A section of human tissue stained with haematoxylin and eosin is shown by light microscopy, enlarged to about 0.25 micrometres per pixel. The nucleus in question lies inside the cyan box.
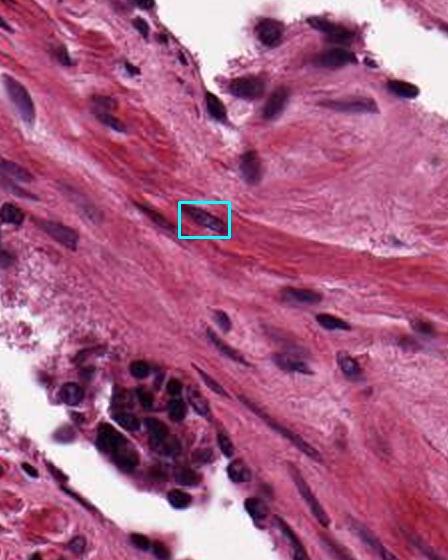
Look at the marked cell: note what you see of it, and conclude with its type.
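The nucleus is elongated and spindle-shaped, tapering toward both ends. The nucleus stains dark purple. The cytoplasm is pink and streaky, with no sharp outline separating it from the neighbouring pink fibres. The cell lies with its long axis along the wavy pink fibres that run diagonally from upper left to lower right, among other elongated nuclei oriented the same way. It is a smooth muscle cell.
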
